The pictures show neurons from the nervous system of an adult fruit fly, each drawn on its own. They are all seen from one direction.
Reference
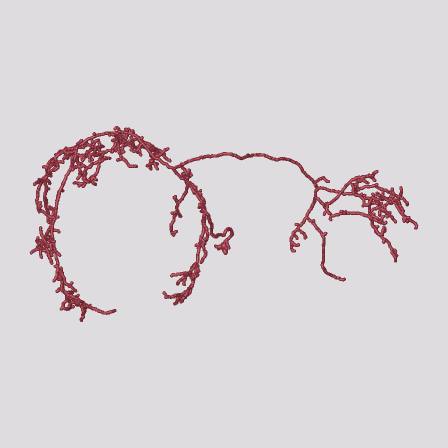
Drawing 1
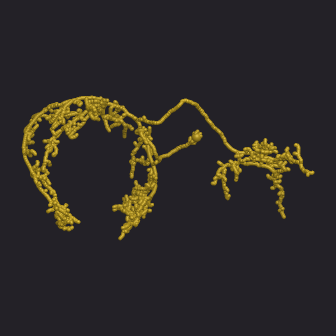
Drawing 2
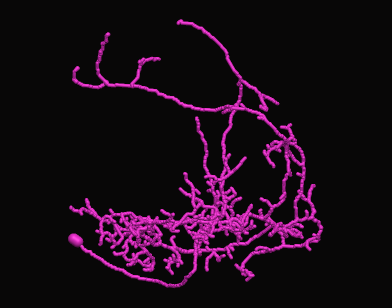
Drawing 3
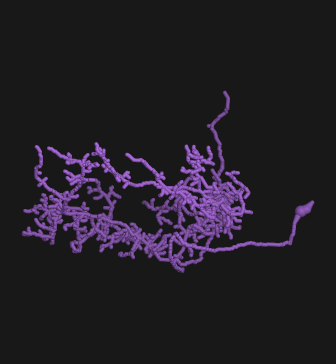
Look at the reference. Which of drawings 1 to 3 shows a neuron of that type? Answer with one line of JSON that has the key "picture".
{"picture": 1}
